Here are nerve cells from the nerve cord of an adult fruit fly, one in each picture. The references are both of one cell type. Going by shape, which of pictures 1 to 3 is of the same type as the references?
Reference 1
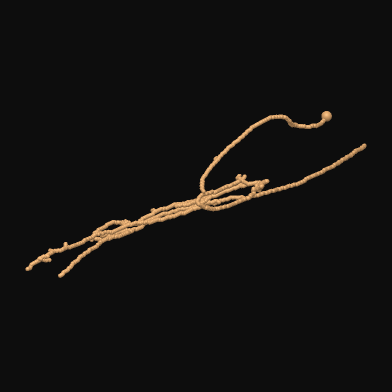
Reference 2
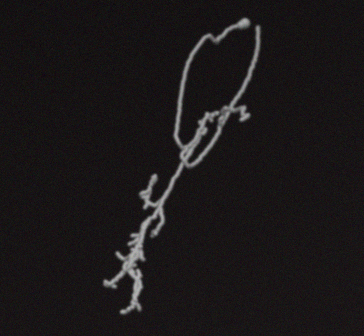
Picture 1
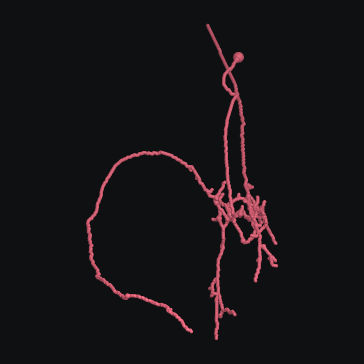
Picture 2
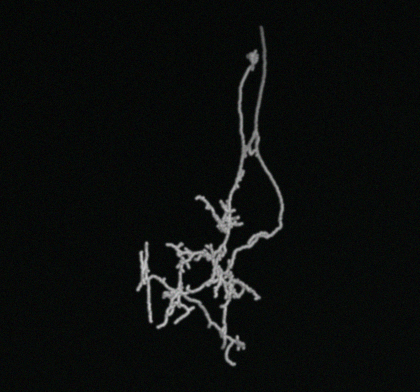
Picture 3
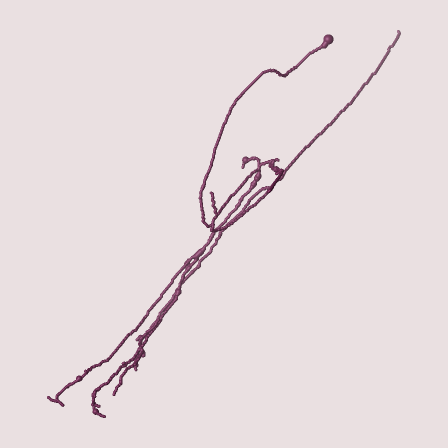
Picture 3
